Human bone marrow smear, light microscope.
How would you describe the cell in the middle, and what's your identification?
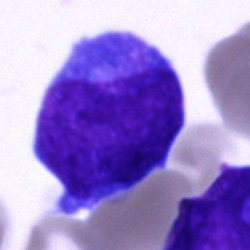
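First, shape: roughly round, with a slightly bumpy edge. Next, cytoplasm: a scant cap of deep blue along the upper side, with no granules visible. Then the margin: a small rounded bleb juts out from the lower-left edge. Last, the name: blast.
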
